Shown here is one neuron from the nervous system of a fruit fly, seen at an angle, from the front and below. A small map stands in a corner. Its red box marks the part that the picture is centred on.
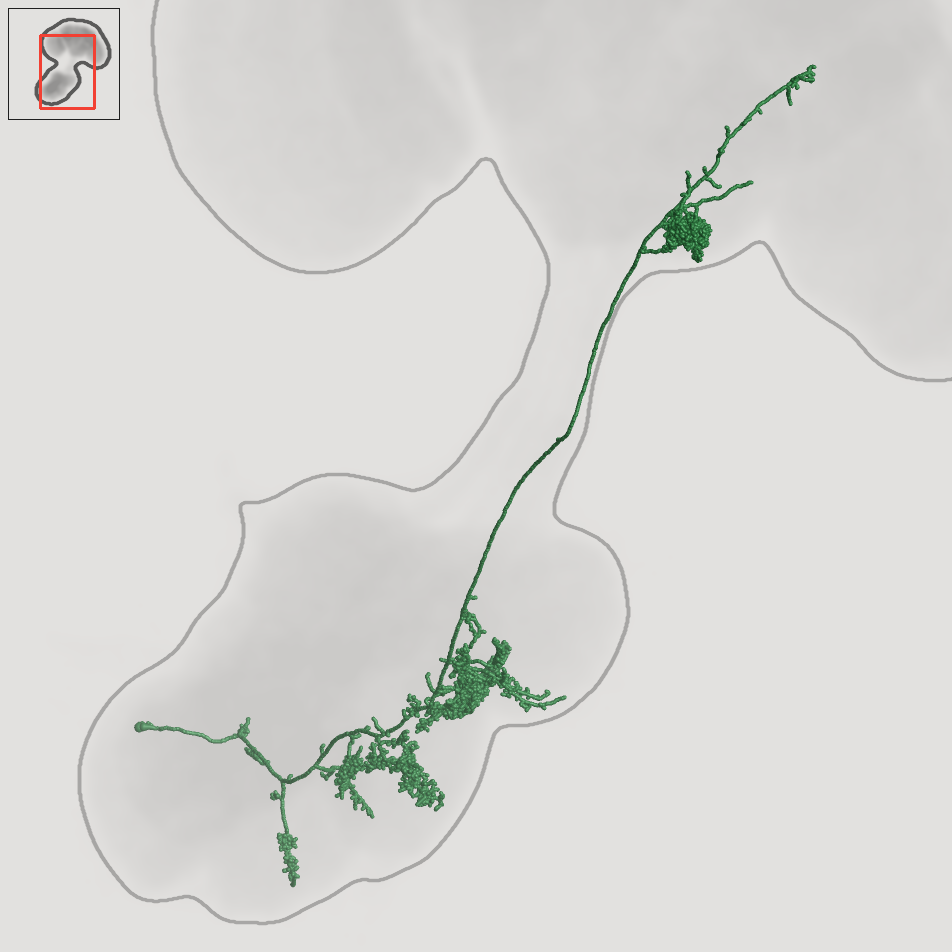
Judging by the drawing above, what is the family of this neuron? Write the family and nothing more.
hemilineage 09B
